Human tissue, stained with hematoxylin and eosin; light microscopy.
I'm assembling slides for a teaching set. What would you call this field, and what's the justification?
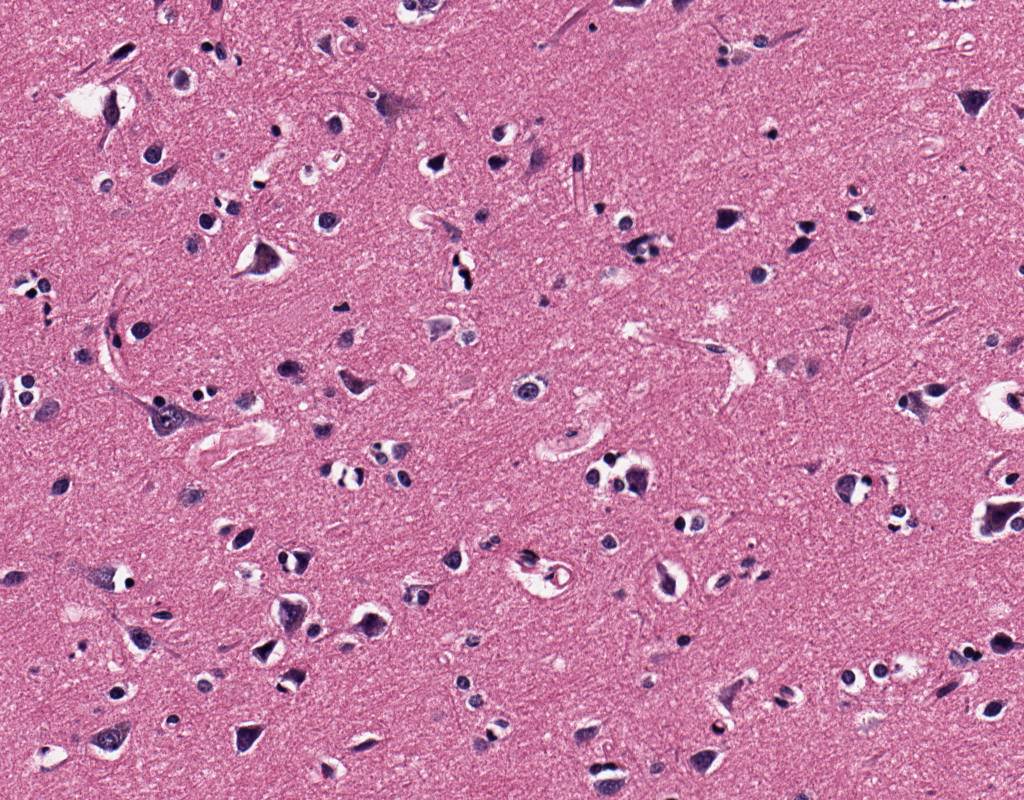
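Tissue: cerebral cortex. Neurons: scattered triangular cell bodies, some tapering into a single process, as near the top right corner.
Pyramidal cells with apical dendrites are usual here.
Many neuron bodies small, angular, dark purple; nucleus and cytoplasm hard to separate. Small round dark nuclei with little visible cytoplasm scattered throughout; several in pairs or small groups against neuron bodies.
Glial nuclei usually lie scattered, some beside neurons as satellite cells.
Vessels: thin-walled capillaries with elongated nuclei only, such as a curved one on the left; no large vessels.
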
